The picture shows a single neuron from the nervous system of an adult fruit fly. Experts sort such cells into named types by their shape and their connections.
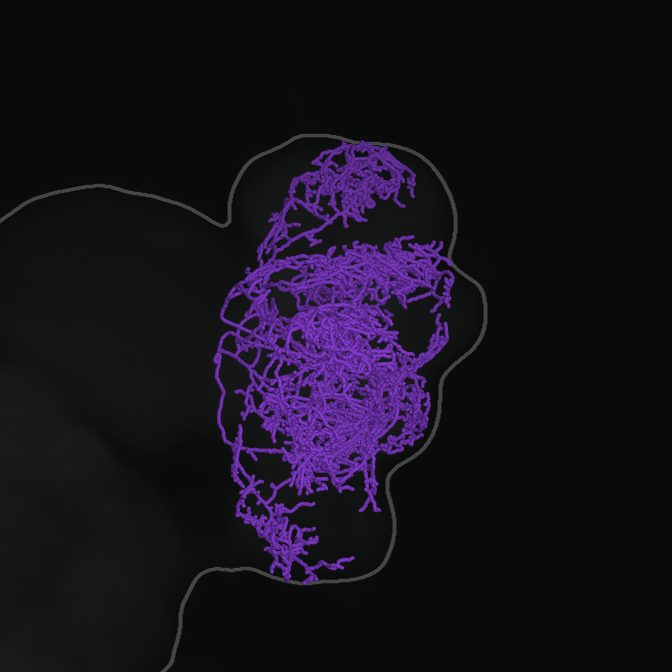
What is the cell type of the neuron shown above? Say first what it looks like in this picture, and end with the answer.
In this view it is taller than it is wide. It is a nerve-cord intrinsic neuron. Its cell type is IN00A001.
